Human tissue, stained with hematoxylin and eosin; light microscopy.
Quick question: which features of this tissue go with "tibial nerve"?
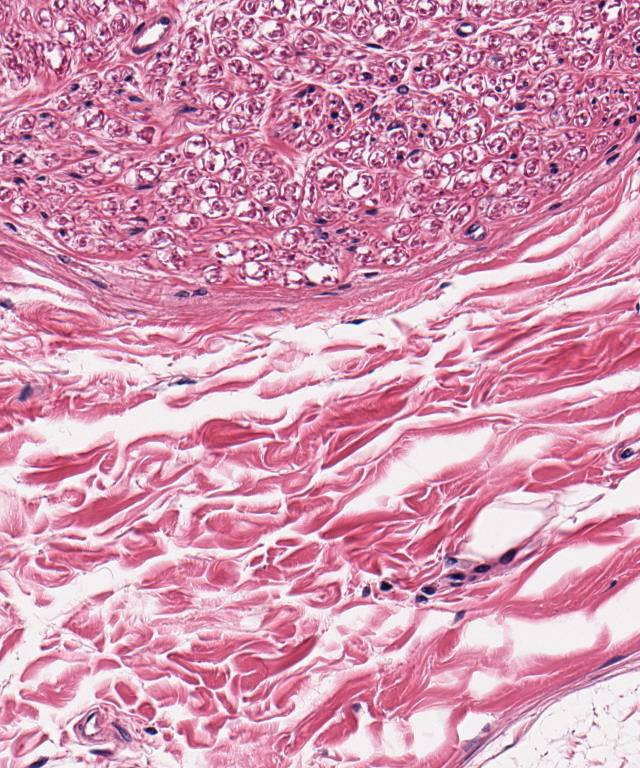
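This field shows tibial nerve. A single nerve fascicle, cut in cross section, fills the upper part, with small dark nuclei scattered sparsely among its nerve fibres.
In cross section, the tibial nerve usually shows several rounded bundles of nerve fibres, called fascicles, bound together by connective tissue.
The dense connective tissue below the fascicle goes with that arrangement: thick, wavy, eosinophilic collagen bundles run mostly obliquely across the field, with only scattered small dark nuclei between them. What does not go with it is the count, since only one fascicle appears here rather than several.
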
